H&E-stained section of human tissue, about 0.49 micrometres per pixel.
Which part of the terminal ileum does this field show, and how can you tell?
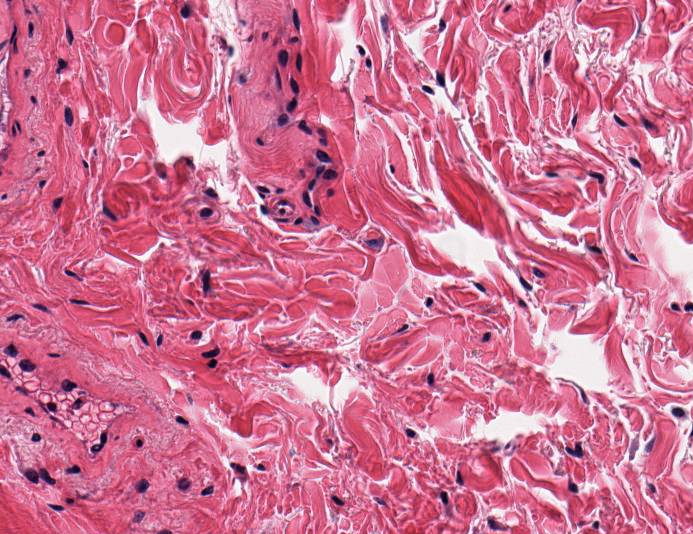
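Identification: dense connective tissue. Stain: collagen bundles a strong eosin pink. Nuclei: sparse, small, dark, mostly elongated, lying singly between bundles.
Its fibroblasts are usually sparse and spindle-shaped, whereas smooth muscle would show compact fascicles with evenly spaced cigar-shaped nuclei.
Epithelium: none. Near the top centre, a small group of crowded dark nuclei sits in paler pink tissue.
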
